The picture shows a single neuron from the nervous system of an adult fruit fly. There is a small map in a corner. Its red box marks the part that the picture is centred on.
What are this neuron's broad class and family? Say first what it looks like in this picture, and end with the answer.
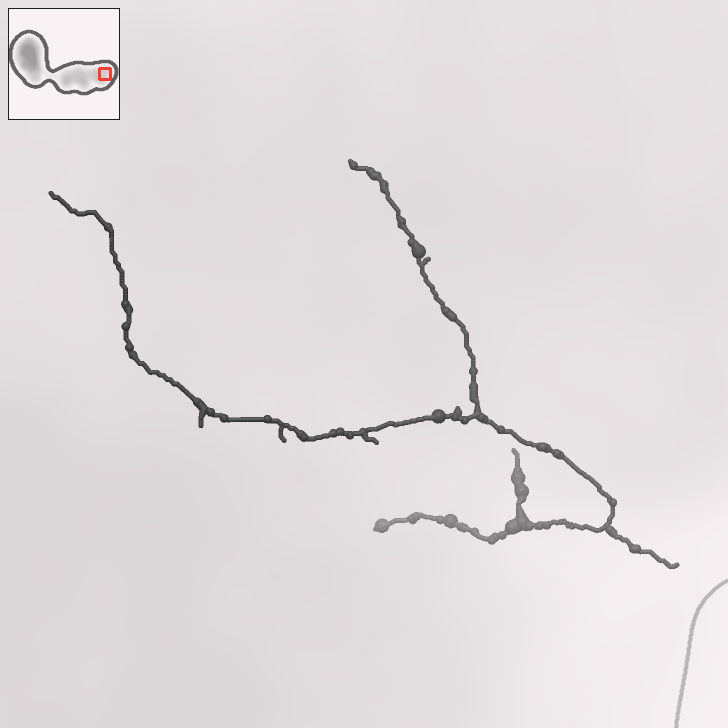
No cell body is drawn. It has a dozen or fewer branch ends. This is a sensory neuron entering the nerve cord. Its family is called class mechanosensory tactile.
